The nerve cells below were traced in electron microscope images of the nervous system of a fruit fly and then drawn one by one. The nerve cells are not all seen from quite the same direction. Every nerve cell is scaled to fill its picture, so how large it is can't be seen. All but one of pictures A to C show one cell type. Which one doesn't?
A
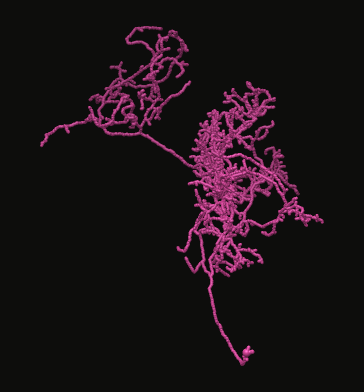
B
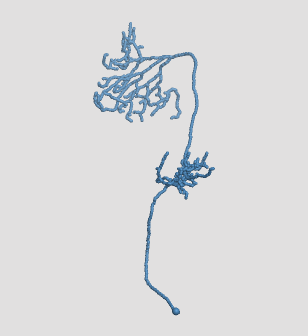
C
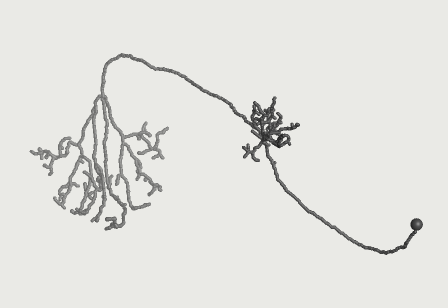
Picture A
